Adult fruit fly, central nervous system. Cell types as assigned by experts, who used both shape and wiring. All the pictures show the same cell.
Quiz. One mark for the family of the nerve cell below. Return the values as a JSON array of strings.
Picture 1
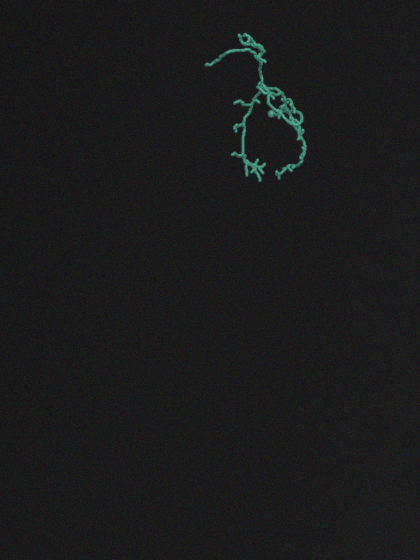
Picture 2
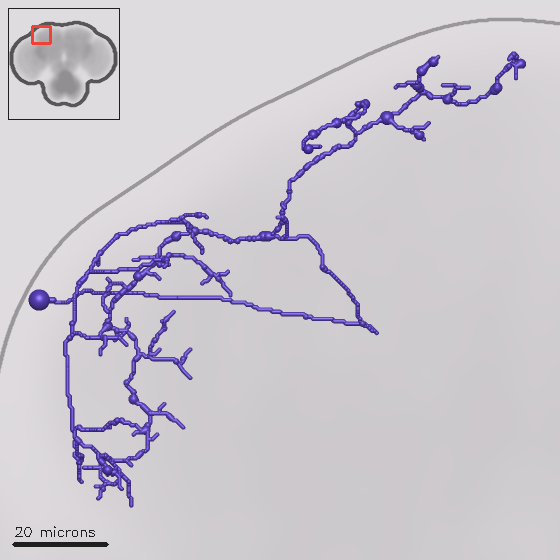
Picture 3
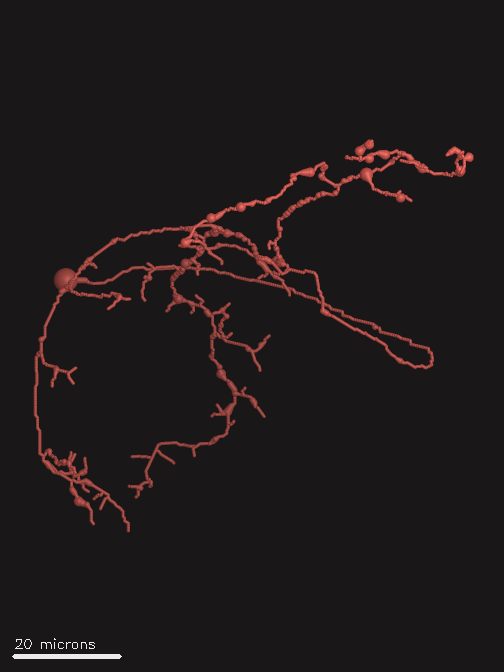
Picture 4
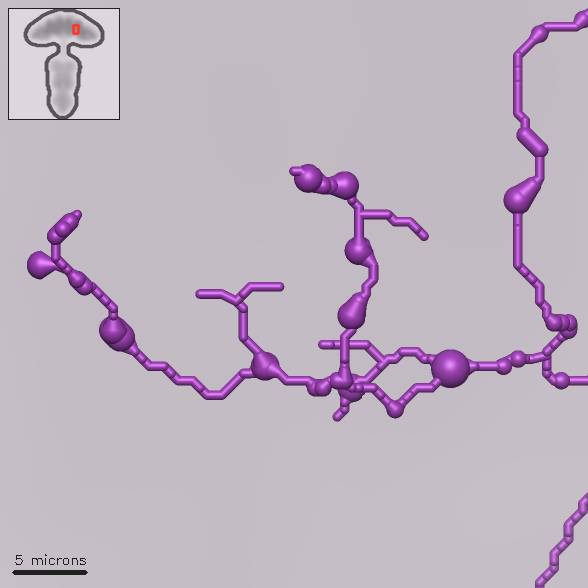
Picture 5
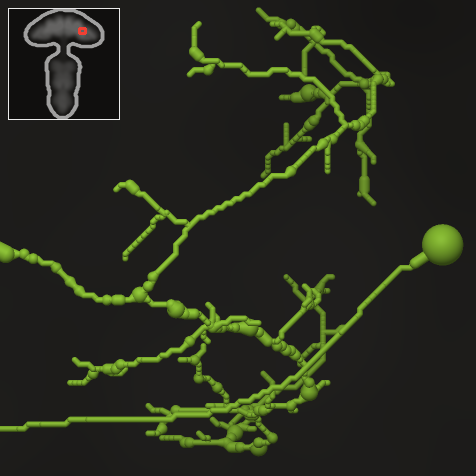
["hemilineage LHp2"]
